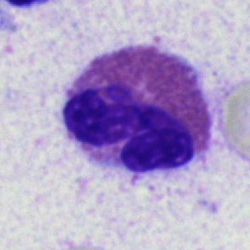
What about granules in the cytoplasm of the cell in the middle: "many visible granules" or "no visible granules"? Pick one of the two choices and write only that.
Many visible granules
